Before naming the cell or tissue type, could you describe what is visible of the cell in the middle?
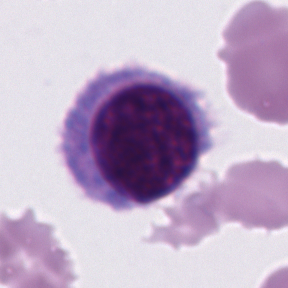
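A fuzzy margin, fringed by many fine short projections, surrounds the cell. Its cytoplasm stains blue and holds no distinct granules. Within the nucleus, no nucleoli are visible. The cell is a hairy cell.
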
